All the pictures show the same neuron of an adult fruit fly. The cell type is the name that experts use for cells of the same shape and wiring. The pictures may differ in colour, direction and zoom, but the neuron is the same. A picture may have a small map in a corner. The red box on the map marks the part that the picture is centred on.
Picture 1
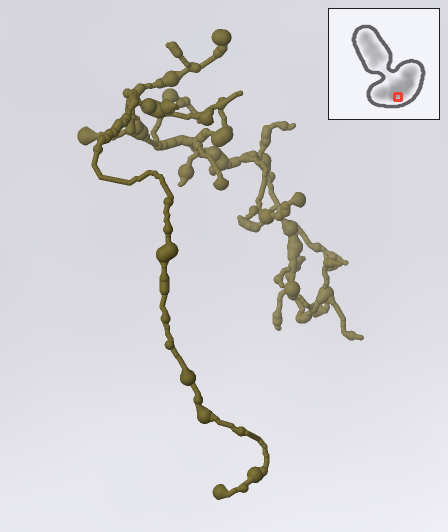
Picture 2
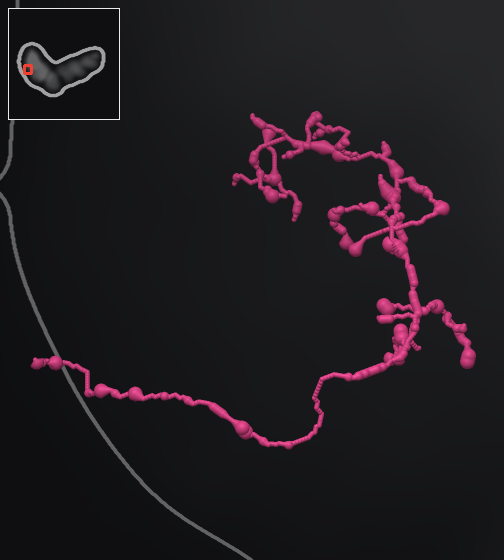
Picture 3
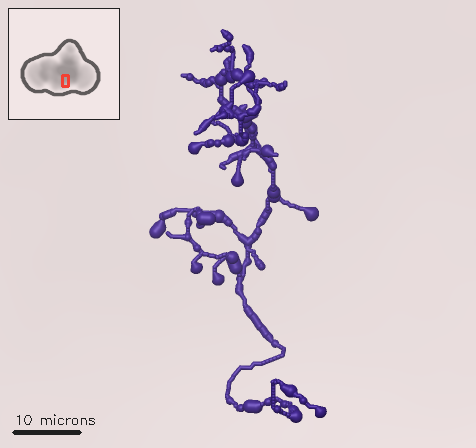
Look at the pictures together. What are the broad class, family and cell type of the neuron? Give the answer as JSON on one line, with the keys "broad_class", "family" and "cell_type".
{"broad_class": "sensory neuron entering the brain", "family": "class hygrosensory", "cell_type": "HRN_VP1d"}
